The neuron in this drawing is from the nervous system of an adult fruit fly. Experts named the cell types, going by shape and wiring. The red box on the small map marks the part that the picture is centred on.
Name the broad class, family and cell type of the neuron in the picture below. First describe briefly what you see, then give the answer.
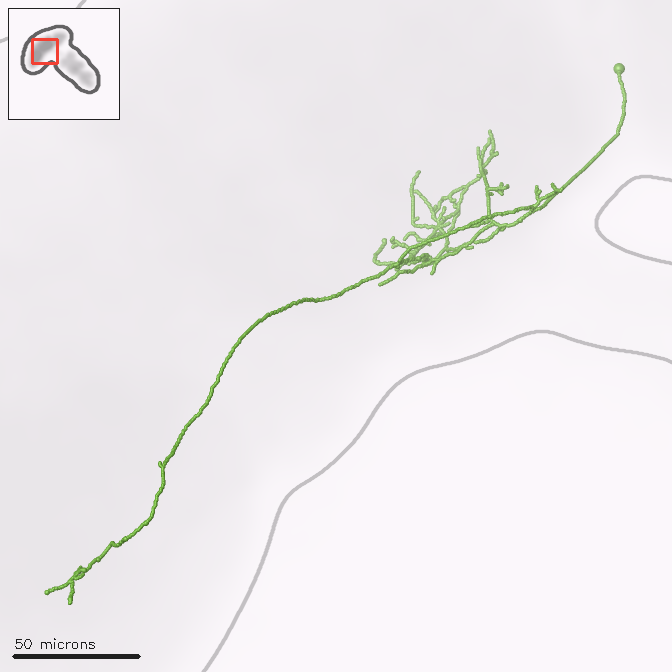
It is in the brain and does not reach the nerve cord. The cell body can be seen at the upper right of the picture. By the scale bar it is about 250 microns wide in this view. It is a central-brain intrinsic neuron. The family is hemilineage LHp2. Its cell type is CB3055.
